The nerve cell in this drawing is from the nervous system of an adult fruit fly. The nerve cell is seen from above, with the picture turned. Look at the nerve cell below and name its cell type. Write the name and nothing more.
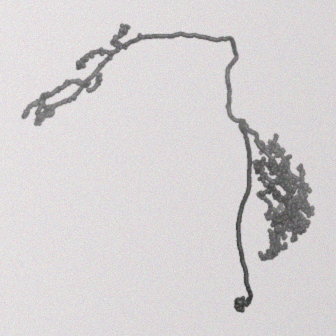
LC21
